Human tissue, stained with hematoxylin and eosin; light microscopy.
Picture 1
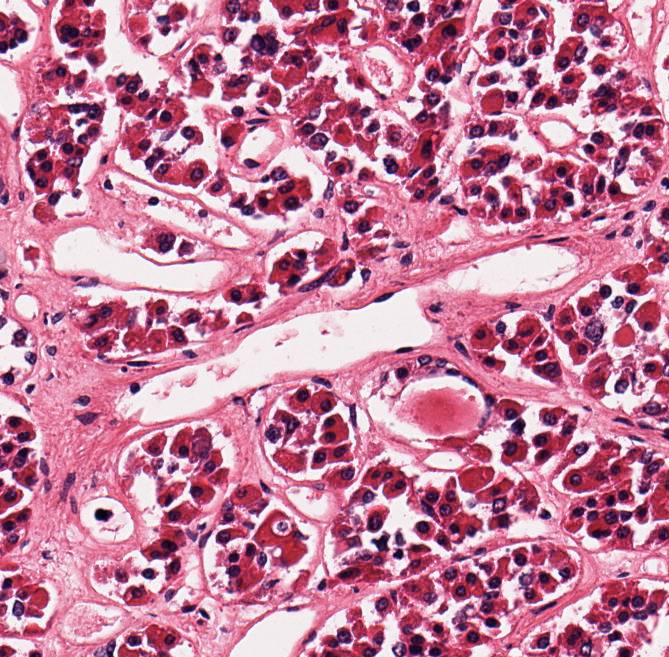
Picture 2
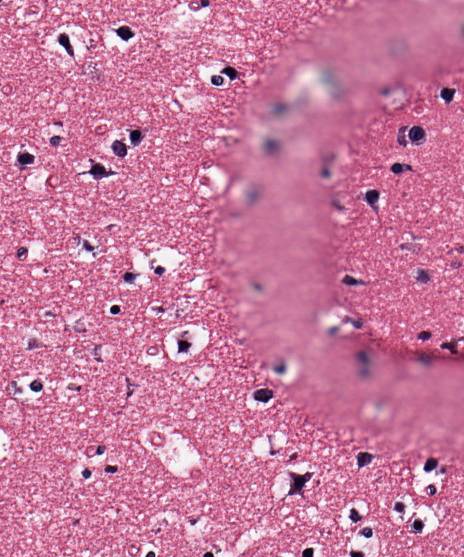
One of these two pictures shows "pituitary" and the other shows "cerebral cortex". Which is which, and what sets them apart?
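Here the pituitary is picture 1 and the cerebral cortex picture 2. Notice the arrangement first. Picture 1's cells sit in rounded nests and cords between thin pink fibrous septa, while in picture 2 a finely granular pink matrix with no glands, tubules or epithelial layers holds cells spread sparsely and fairly evenly, not clustered. Then the cells: most in picture 1 have bright red, intensely eosinophilic granular cytoplasm, with pale, weakly stained cells among them; most in picture 2 show small, round, dark nuclei with little visible cytoplasm.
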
